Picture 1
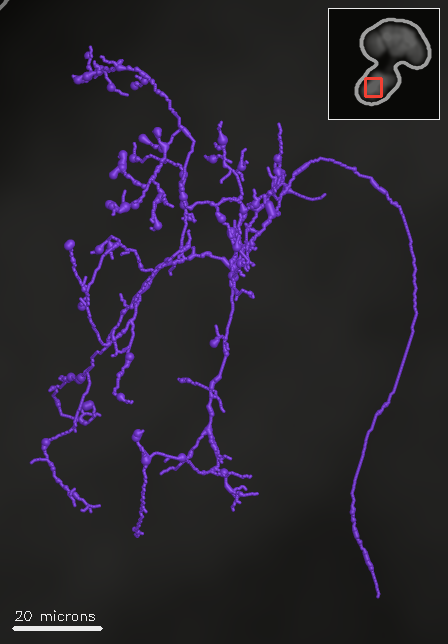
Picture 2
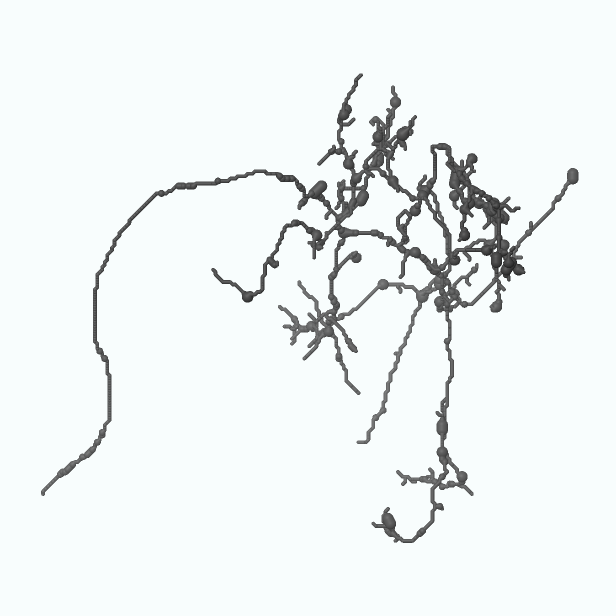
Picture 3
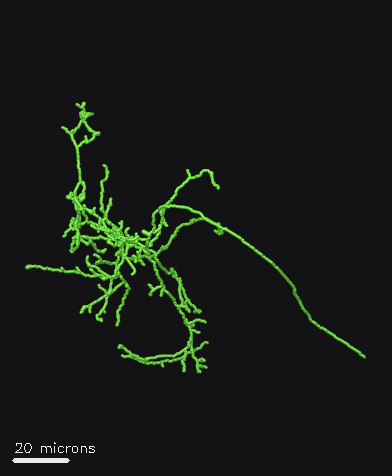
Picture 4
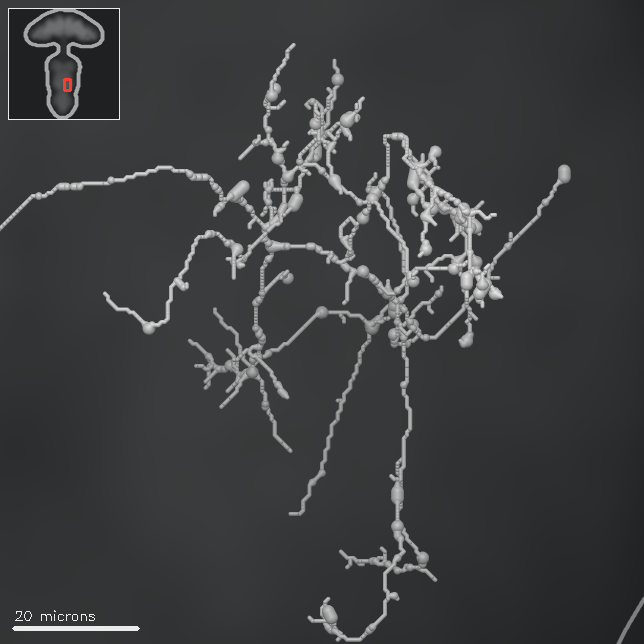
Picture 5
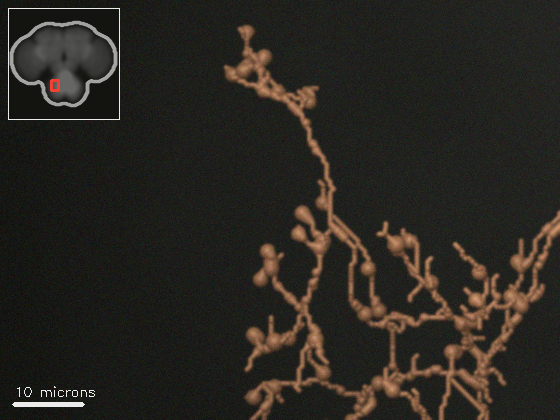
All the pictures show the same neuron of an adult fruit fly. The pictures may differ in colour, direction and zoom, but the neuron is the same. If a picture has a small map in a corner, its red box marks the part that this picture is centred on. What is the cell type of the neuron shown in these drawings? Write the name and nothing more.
IN12B053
